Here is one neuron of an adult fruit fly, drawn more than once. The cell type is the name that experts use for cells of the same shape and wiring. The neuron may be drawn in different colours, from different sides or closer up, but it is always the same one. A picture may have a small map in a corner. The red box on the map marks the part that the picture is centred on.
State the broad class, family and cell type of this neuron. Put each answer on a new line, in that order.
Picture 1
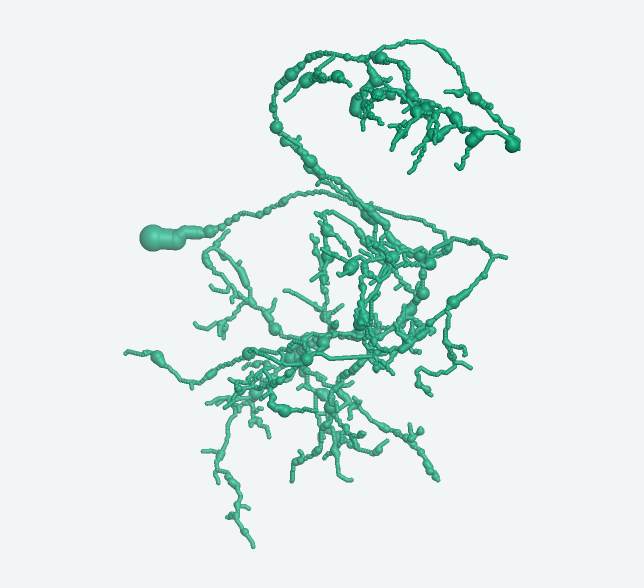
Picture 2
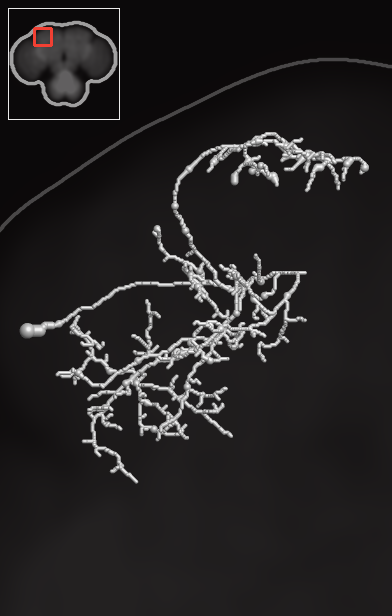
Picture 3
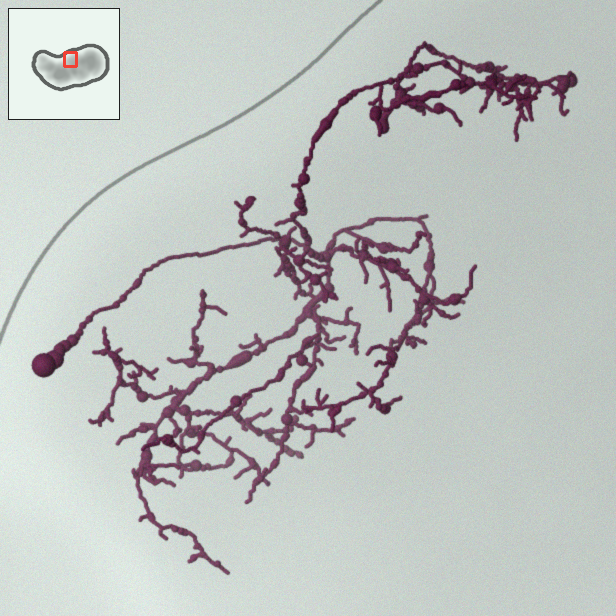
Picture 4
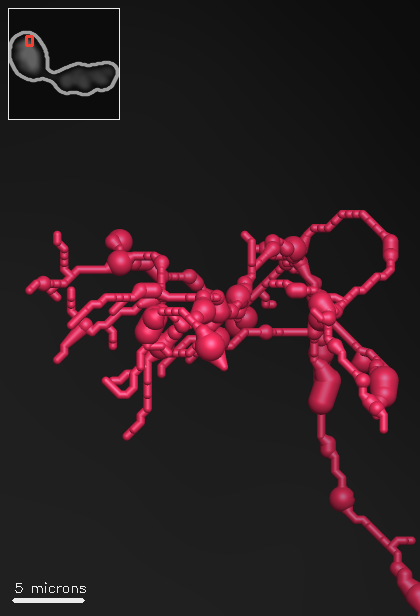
central-brain intrinsic neuron
hemilineage LHp2
LHPV6h2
